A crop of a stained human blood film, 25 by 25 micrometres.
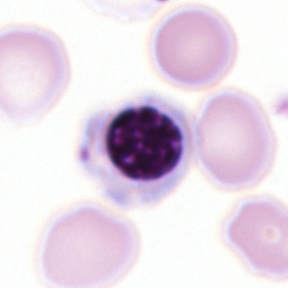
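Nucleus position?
Off-centre, toward the right; cytoplasm rim wider on the left and lower side than on the right.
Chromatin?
Very dark, coarsely clumped, with small paler purple spots between the dark masses.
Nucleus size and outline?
About 7 micrometres across, round.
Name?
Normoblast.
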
